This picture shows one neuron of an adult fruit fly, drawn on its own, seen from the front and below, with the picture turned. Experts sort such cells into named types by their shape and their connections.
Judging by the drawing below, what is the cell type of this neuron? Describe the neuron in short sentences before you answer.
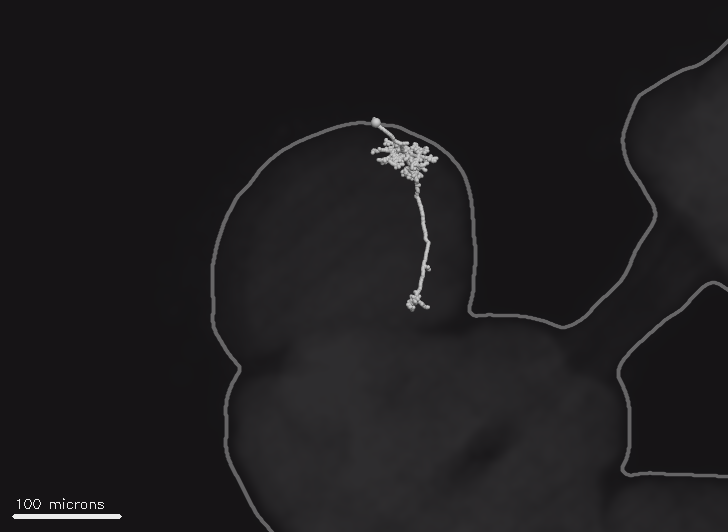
The cell body is at the top of the picture. From top to bottom in the picture it spans about 180 microns. It is an optic-lobe intrinsic neuron. Its cell type is Tm16.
